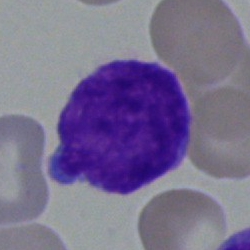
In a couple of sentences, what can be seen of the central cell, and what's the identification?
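Roughly round, the cell has a slightly uneven, bumpy margin. A small bleb of cytoplasm bulges at its lower left edge. Its nucleus fills almost the whole cell, leaving very little cytoplasm; the deep purple chromatin looks blotchy, with scattered darker patches. It is a blast.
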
